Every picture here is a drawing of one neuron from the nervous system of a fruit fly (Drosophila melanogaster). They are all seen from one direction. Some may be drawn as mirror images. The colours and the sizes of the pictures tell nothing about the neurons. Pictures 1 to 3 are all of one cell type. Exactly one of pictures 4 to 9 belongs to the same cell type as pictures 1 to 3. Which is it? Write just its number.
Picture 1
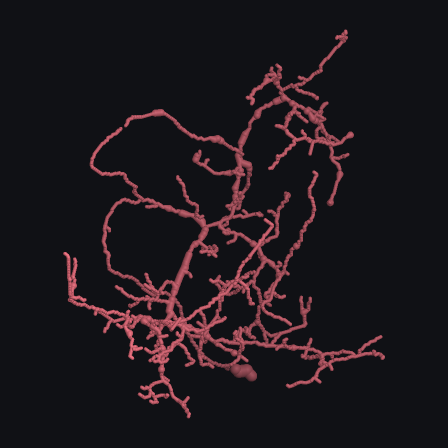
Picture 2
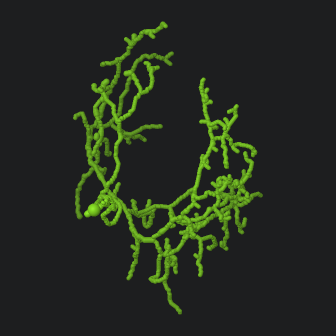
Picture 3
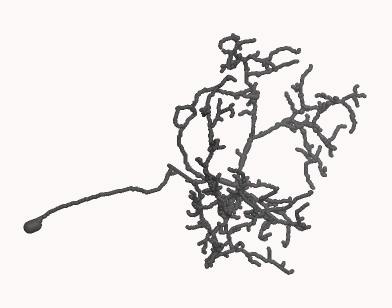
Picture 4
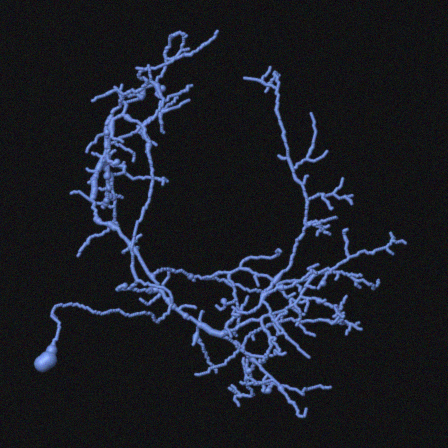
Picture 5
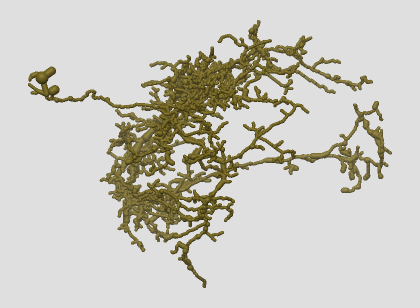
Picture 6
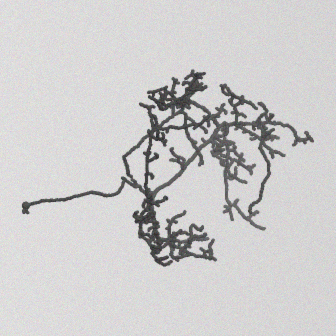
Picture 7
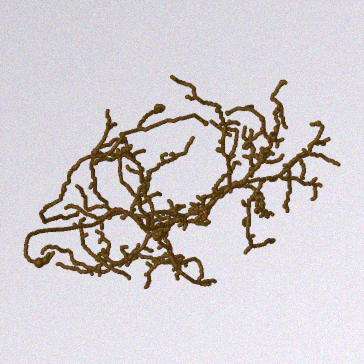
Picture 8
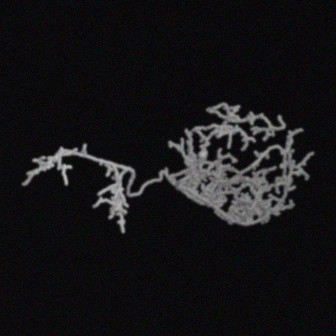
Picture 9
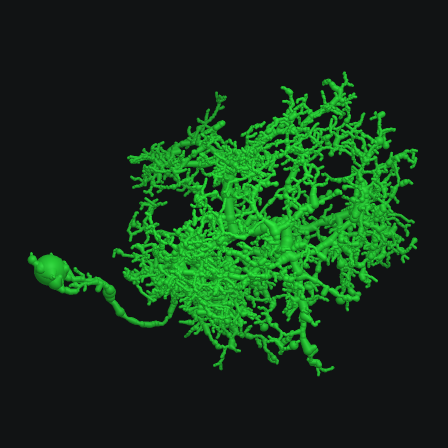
4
